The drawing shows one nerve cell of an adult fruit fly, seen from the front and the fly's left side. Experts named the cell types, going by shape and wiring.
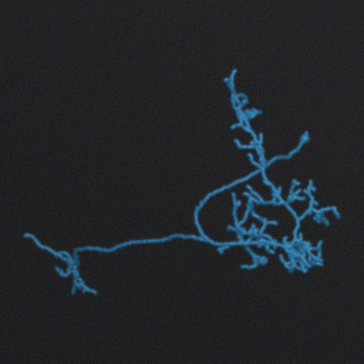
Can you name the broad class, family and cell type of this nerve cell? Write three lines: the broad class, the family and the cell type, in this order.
central-brain intrinsic neuron
hemilineage VLPp2
CB4102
